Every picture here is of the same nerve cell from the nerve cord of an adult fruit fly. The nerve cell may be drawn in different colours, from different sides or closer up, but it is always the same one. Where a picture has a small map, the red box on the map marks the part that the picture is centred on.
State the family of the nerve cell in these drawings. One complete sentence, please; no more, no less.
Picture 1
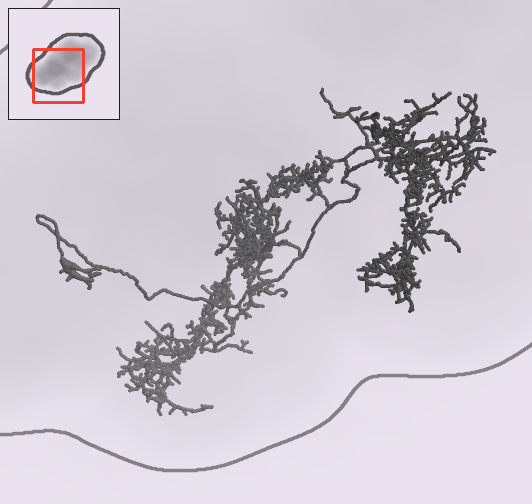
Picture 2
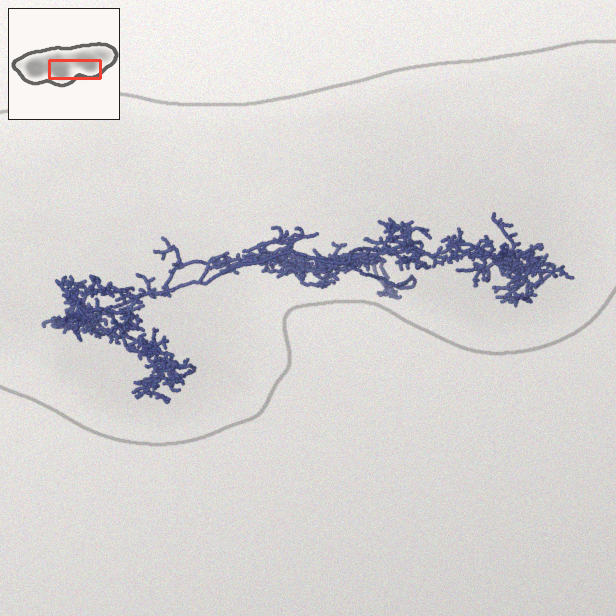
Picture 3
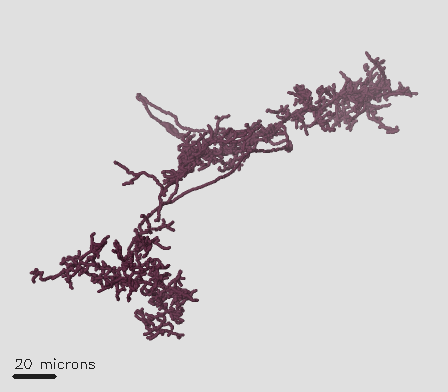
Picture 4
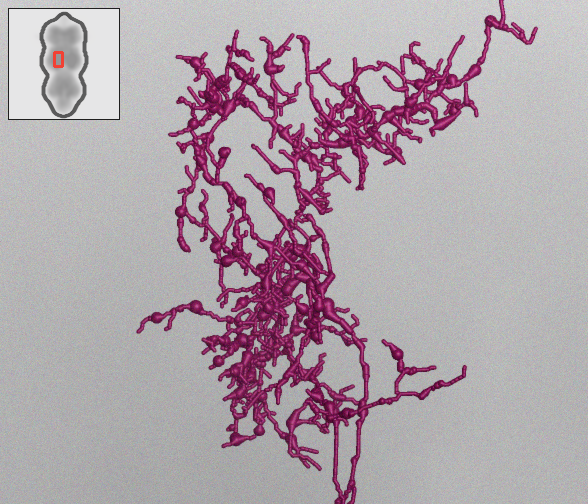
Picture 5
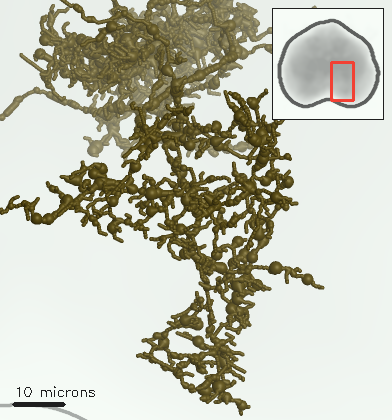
It is the family hemilineage 09B to which this nerve cell belongs.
